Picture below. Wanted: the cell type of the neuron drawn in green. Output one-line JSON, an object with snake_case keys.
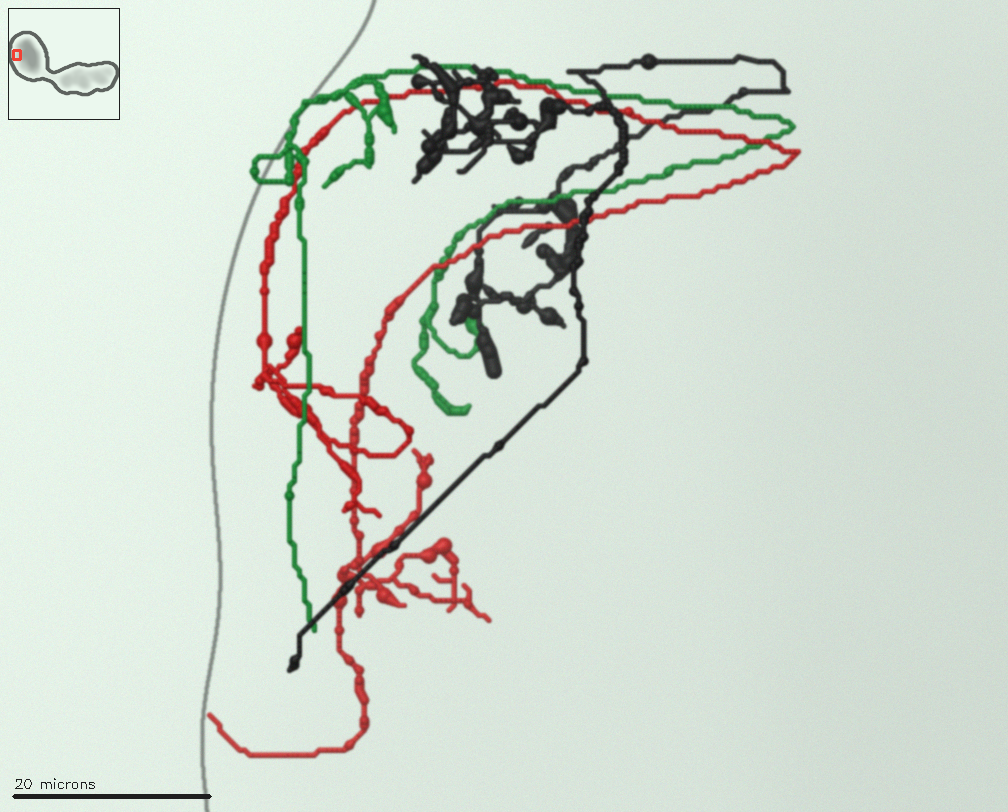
{"cell_type": "ORN_DA3"}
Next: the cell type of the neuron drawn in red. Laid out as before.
{"cell_type": "ORN_VA1d"}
